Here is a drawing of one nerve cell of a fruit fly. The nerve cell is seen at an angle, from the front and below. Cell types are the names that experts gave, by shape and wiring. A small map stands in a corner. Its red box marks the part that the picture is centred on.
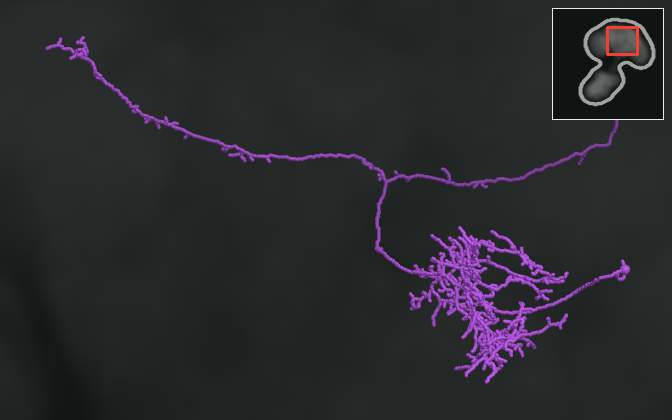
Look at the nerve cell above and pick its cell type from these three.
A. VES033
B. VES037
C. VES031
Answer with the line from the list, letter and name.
C. VES031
